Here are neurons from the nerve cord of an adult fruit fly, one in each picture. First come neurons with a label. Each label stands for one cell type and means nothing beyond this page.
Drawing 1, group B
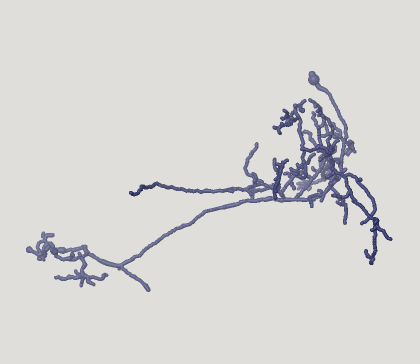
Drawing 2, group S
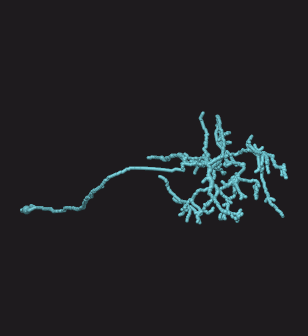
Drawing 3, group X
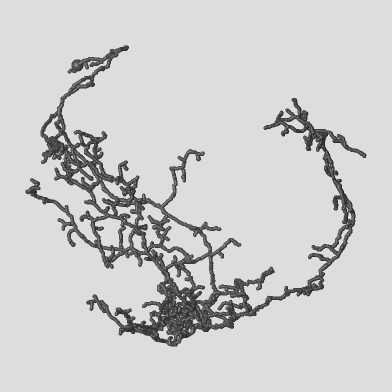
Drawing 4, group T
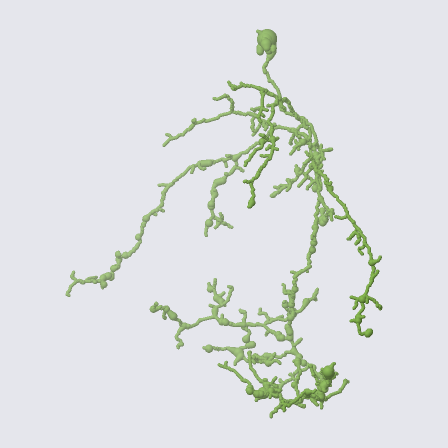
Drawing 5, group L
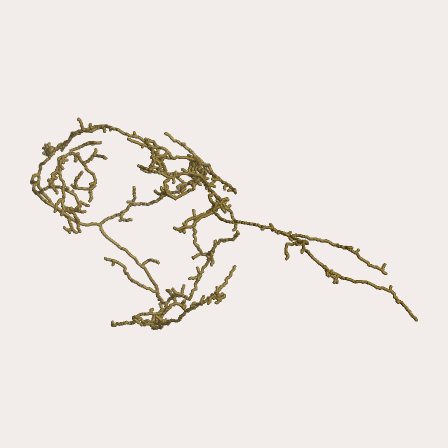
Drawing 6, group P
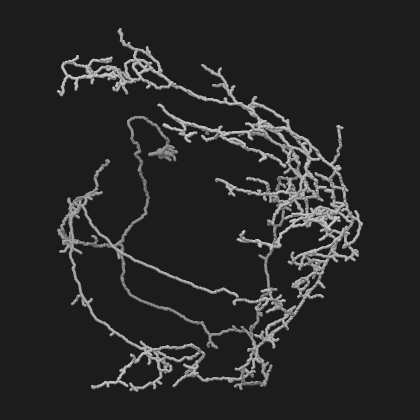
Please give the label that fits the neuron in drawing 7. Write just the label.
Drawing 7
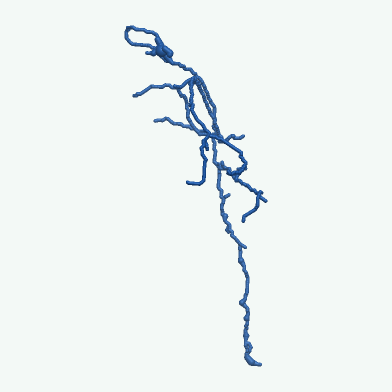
group T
